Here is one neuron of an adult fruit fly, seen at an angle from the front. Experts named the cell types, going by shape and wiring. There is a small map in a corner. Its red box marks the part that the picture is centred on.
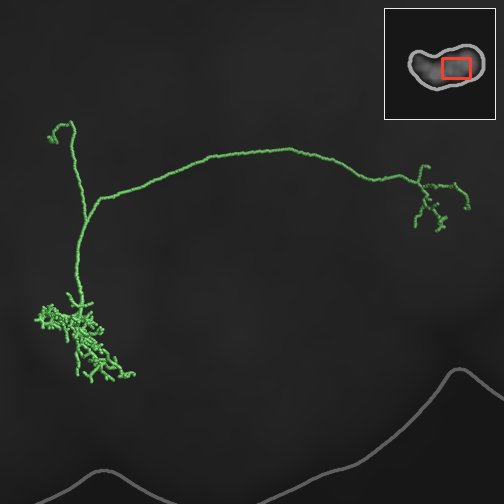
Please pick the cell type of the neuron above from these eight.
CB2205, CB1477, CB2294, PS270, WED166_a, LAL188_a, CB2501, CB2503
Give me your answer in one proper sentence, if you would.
Regarding its cell type, the neuron is CB2501.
